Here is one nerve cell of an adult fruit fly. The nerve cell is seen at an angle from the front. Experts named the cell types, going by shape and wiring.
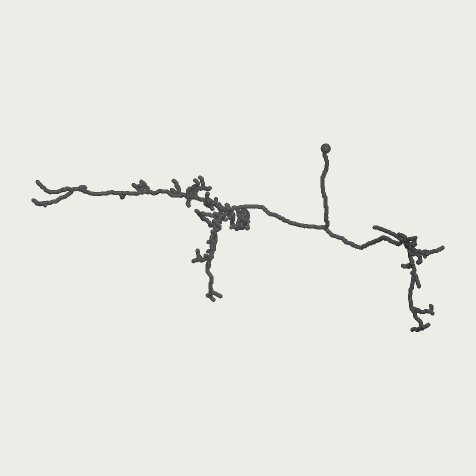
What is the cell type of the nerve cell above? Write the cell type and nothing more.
CB4070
